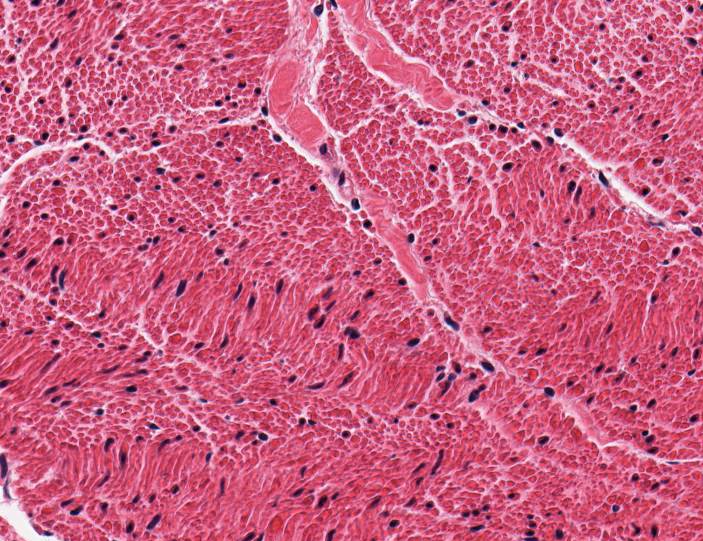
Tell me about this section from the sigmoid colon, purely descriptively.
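The whole field consists of smooth muscle, without cross-striations. In the upper half the fibres are cut transversely and appear as small round profiles, only a minority of which contain a nucleus. In the lower part the fibres are cut longitudinally or obliquely, and here the nuclei are elongated and cigar-shaped, lying parallel to the fibres.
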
